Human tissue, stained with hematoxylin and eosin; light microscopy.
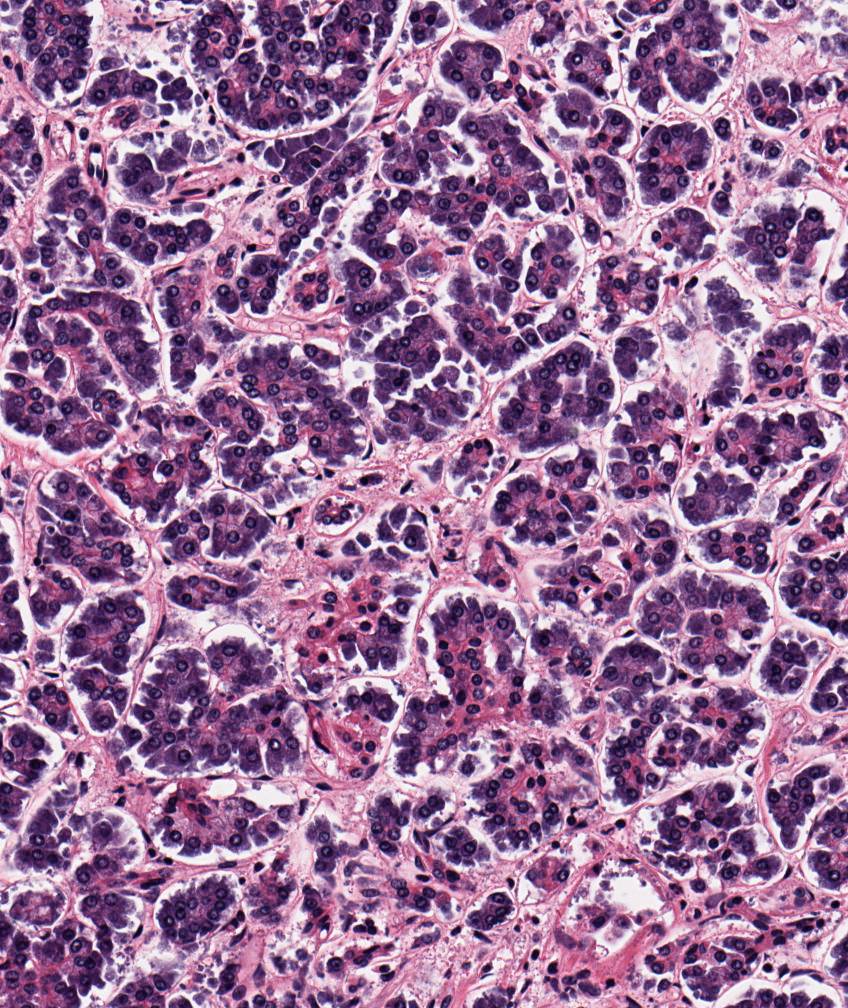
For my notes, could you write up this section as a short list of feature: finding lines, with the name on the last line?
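Pattern: closely packed rounded to irregular nests across the whole field
Stroma: thin strands between nests
Arrangement: small acinus-like groups, nuclei at outer edge, cytoplasm central
Nuclear form: fairly uniform in size and shape
Cytoplasm: purple, finely granular, not clear
Tissue: pancreas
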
